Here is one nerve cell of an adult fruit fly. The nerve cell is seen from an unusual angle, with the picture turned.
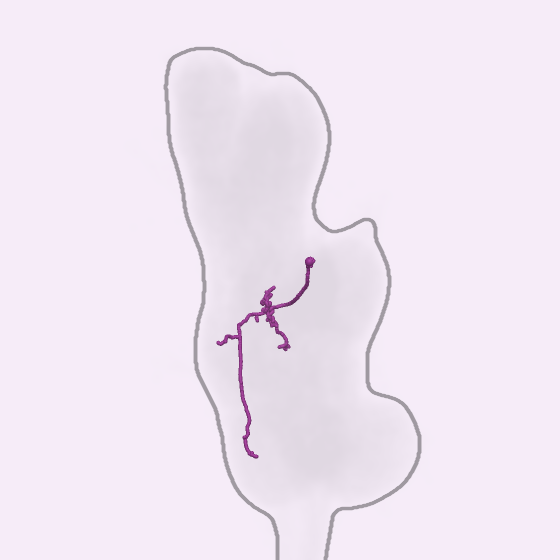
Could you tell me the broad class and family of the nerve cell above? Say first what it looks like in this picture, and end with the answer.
The cell body is in the middle of the picture. As drawn here it is taller than it is wide. This is a nerve-cord intrinsic neuron. The family is hemilineage 06A.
